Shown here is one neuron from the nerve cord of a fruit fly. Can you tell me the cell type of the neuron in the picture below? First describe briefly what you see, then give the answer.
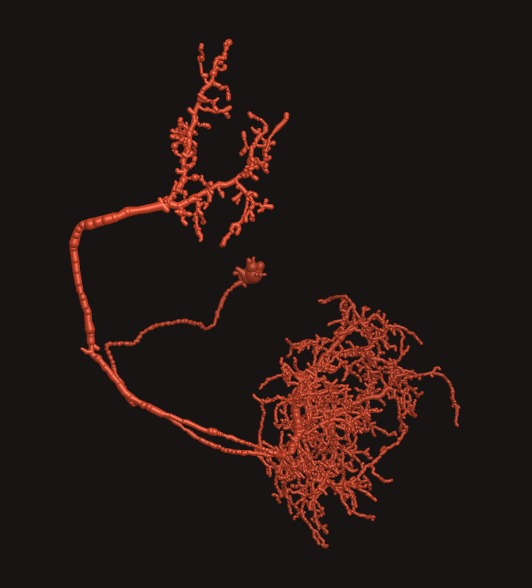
More than a hundred branch ends can be seen. As drawn here it is taller than it is wide. It is a nerve-cord intrinsic neuron. The cell type is IN02A003.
